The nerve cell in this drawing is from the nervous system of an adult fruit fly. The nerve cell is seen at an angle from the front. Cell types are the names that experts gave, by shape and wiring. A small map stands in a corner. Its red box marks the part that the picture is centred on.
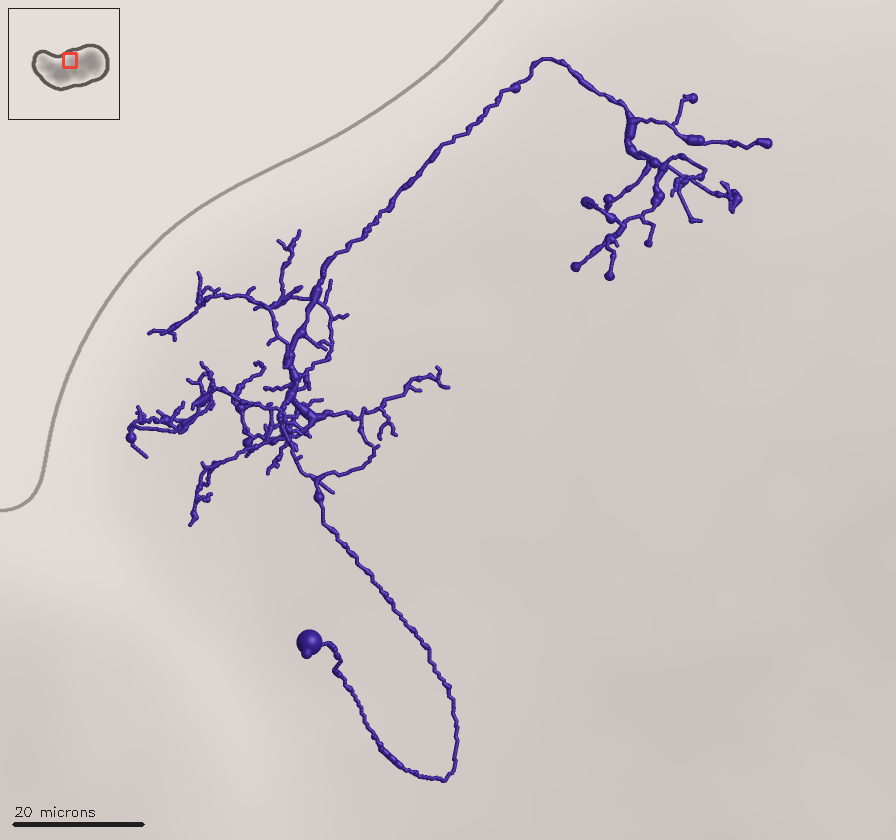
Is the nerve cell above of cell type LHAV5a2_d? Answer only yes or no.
no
